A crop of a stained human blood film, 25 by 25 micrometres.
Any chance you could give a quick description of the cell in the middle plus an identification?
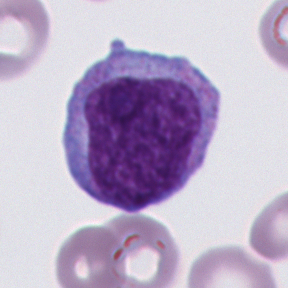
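Start with the outline: a single small knob projects from the top edge of the cell, which is about 15 micrometres across. Now the nucleus, which is one rounded mass with no lobes and fills about 60% of the cell's area. It sits low, leaving the widest band of cytoplasm above it. Throughout the nucleus, the chromatin is dark purple and finely mottled. This cell is an atypical promyelocyte.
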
